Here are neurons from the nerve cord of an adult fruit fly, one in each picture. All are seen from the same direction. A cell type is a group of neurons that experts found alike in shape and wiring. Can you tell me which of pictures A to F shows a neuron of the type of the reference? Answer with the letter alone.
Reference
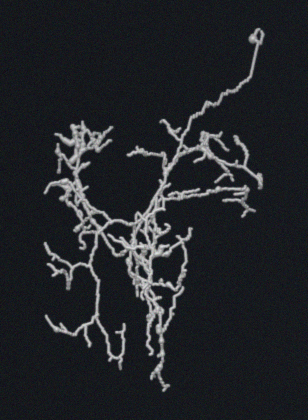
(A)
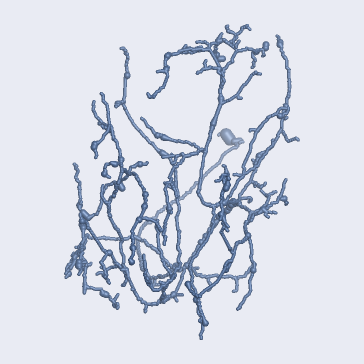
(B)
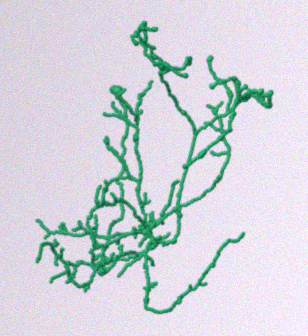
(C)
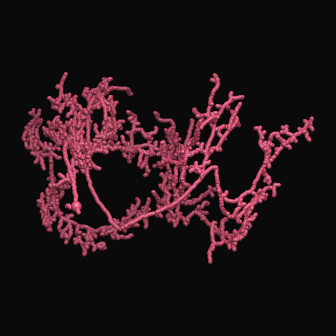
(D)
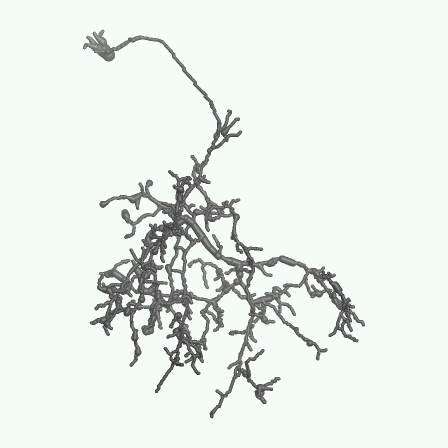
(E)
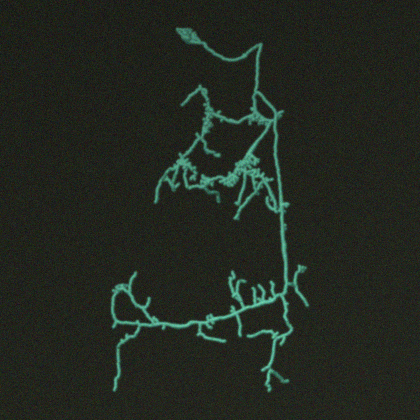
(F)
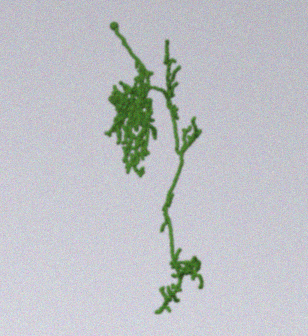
A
